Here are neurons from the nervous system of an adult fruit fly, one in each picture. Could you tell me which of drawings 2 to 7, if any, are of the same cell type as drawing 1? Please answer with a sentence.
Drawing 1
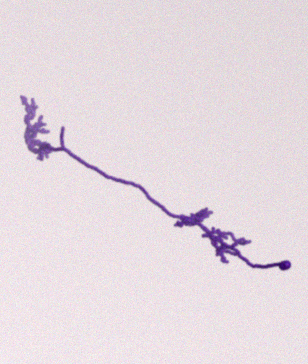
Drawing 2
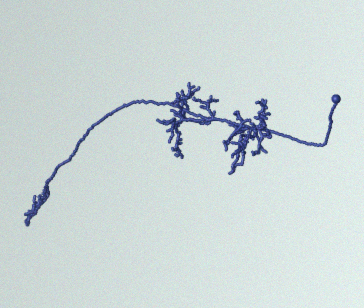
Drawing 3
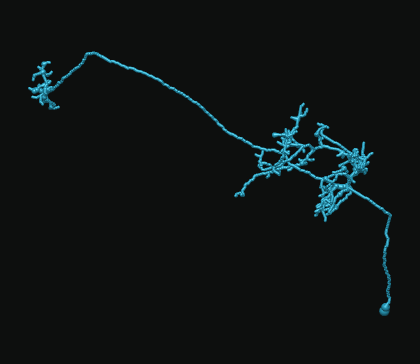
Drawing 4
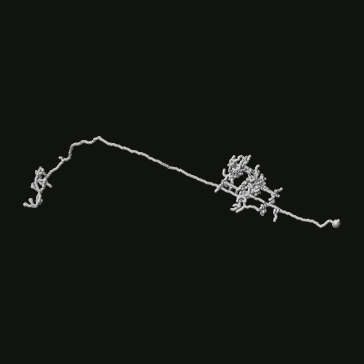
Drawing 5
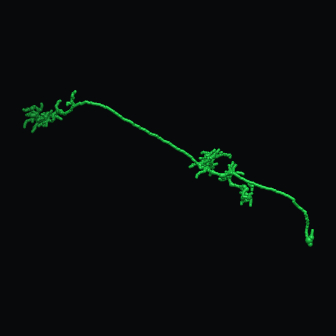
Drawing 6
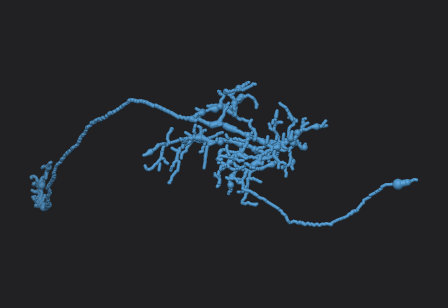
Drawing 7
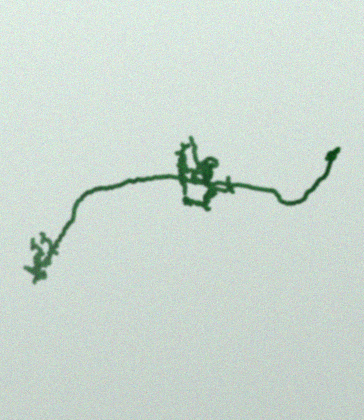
Drawing 5 is of the same cell type.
